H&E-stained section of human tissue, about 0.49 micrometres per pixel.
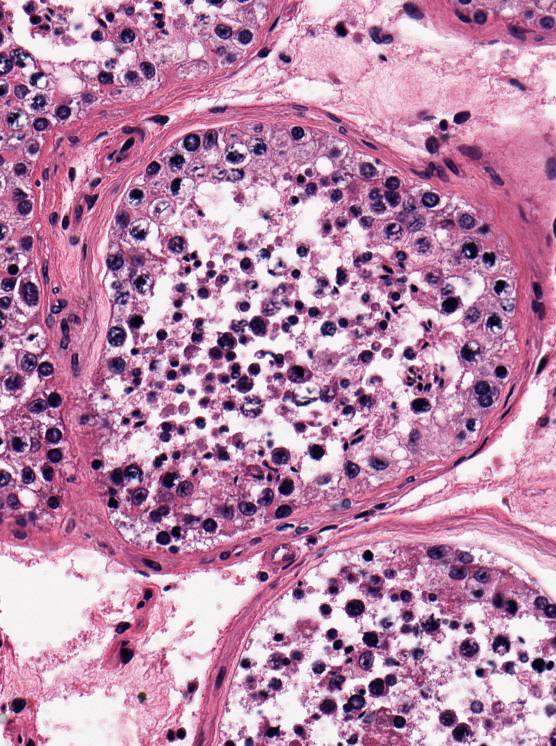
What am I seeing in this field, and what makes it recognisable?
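Seminiferous tubule. Wall lined by many layers of rounded cells.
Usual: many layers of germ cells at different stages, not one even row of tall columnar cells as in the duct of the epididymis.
No clear open lumen; centre filled with loose cells among pale vacuole-like spaces.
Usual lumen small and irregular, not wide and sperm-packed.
Numerous small, round, dark nuclei centrally.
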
